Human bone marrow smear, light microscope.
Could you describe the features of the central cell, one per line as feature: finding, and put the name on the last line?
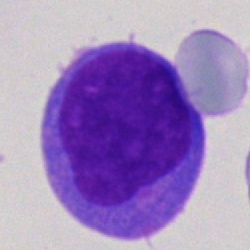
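Nucleus: off-centre, toward the upper right
Chromatin: finely stippled, not clumped into coarse dark blocks
Cytoplasm: stains blue
Top edge: a few tiny projections standing out
Name: blast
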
